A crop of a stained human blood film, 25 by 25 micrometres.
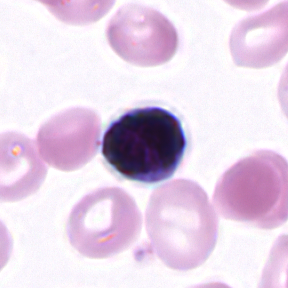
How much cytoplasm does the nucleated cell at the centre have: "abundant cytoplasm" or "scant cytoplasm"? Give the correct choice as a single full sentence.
Around its nucleus, the cell has no more than a narrow rim of cytoplasm.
